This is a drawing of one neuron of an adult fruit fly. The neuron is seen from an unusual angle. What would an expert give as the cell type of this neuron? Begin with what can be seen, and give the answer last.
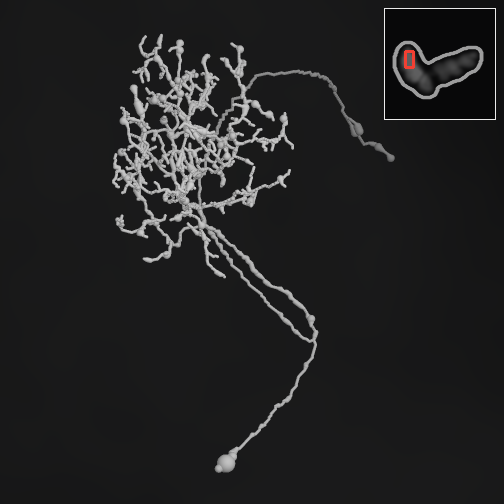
The cell body is at the bottom of the picture. The picture shows dozens of branch ends. It is a visual projection neuron. The cell type is LC20b.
